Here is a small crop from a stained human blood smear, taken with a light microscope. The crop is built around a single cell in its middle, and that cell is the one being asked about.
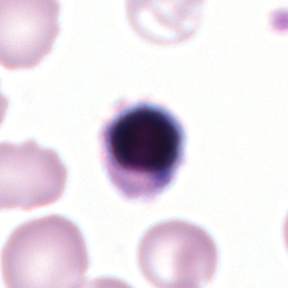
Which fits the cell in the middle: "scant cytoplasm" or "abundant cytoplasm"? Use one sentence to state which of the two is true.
In this cell, the cytoplasm is scant.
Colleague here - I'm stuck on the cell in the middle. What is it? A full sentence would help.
The cell at the centre of the field is a normoblast.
